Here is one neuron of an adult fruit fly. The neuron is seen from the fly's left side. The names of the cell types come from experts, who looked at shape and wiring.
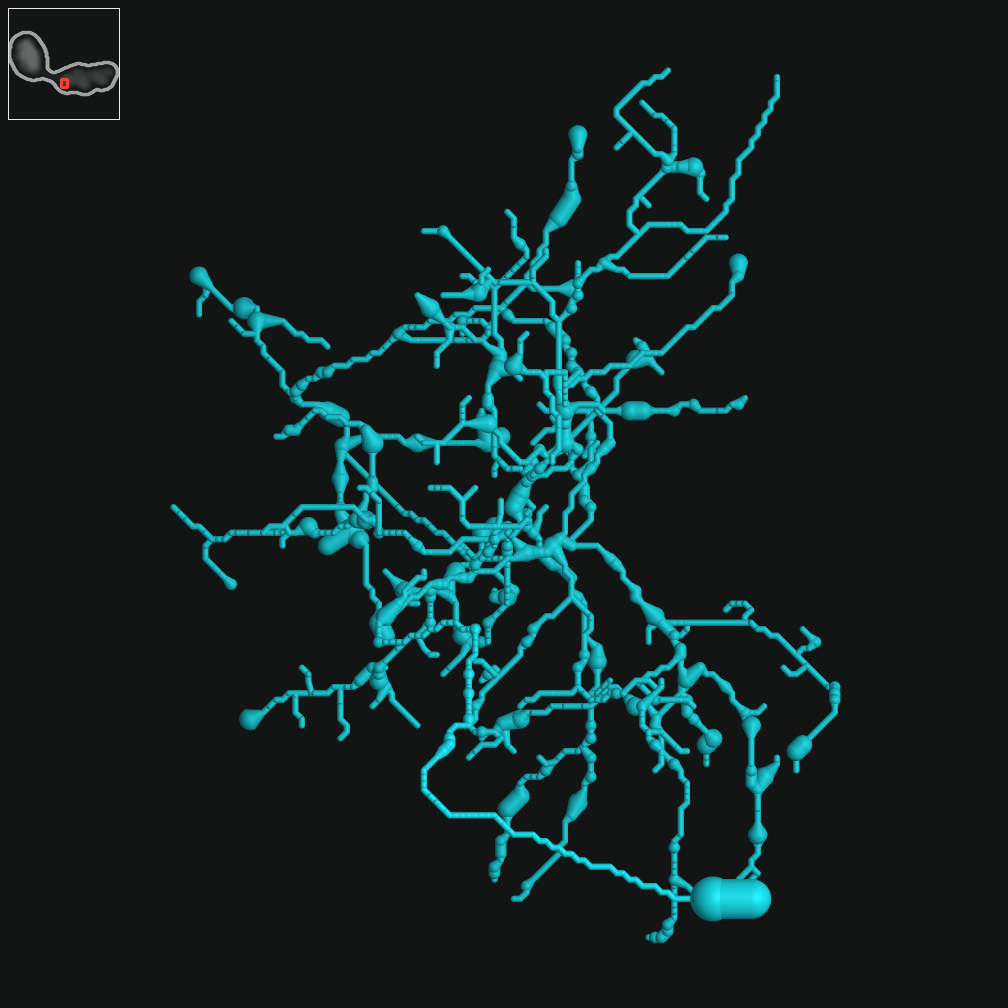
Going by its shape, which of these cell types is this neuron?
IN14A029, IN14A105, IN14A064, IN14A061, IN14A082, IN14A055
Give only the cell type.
IN14A064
